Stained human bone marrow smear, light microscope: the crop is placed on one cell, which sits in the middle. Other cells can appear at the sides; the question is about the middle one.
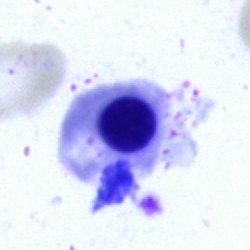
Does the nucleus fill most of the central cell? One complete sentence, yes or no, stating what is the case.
No, what surrounds the nucleus is a broad area of cytoplasm.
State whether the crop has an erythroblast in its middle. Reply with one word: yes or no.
yes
